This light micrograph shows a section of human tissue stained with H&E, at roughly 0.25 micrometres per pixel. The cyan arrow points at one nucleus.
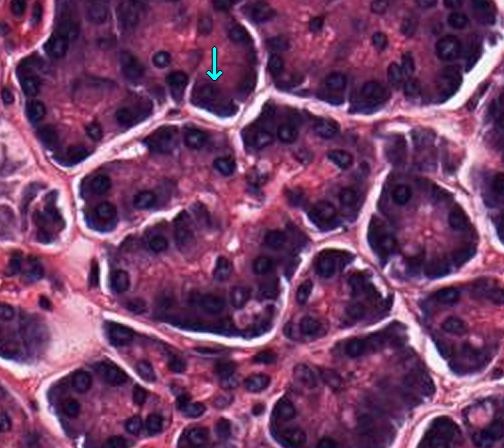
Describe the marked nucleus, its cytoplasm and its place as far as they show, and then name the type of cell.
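The nucleus is round and darkly stained, and it sits near the cell's outer edge rather than in the middle of the cell. The cytoplasm is purple to dark pink and has a grainy texture rather than a smooth one. The cell lies at the rim of a rounded cluster of similar cells, with its outer side resting against a thin, pale band of connective tissue that separates this cluster from the next. Type of cell: pancreatic acinar cell.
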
